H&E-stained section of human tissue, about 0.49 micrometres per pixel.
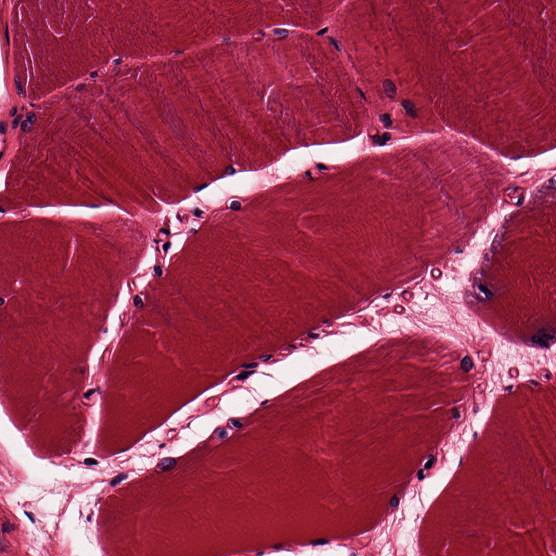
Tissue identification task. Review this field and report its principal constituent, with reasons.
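Skeletal muscle. Long fibres cross the middle of the field diagonally, lower left to upper right. Fine cross-striations visible in fibres at top. Nuclei small, dark, at fibre edges, not central.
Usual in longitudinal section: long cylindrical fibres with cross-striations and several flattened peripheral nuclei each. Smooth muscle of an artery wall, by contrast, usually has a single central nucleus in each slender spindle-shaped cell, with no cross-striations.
Between fibres: loose, pale pink fibrillar connective tissue with scattered small dark nuclei.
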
